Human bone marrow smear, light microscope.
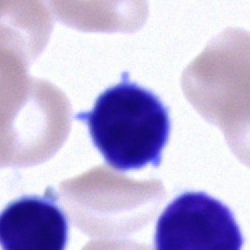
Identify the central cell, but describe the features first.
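Edges come first: a small pointed projection sticks out from the top, and a short spiky one points out from the left. Inside, no nucleolus can be made out. Granules are likewise absent. The cell is a lymphocyte.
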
